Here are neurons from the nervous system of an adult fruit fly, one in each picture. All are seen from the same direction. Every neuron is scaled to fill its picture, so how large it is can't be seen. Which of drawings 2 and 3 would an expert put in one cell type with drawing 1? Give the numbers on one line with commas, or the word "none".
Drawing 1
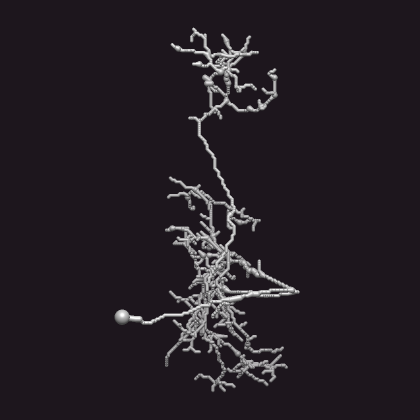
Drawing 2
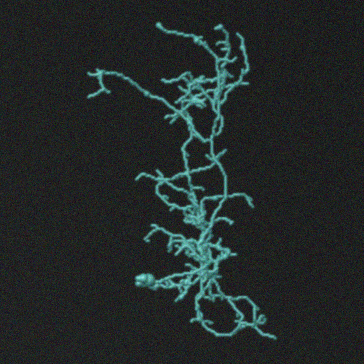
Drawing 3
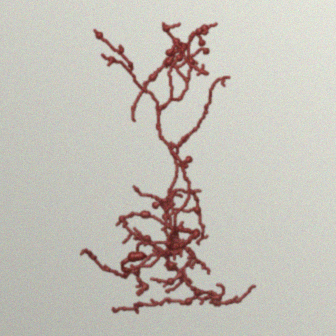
2, 3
